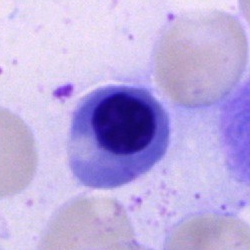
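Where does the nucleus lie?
Off-centre, toward the upper right of the cell.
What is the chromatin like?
Dense and dark purple.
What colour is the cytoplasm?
Blue, with a paler area to the lower left of the nucleus.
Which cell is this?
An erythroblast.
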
